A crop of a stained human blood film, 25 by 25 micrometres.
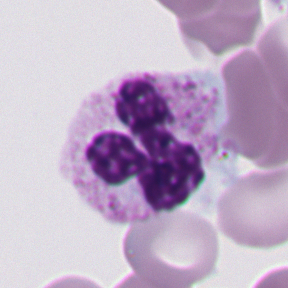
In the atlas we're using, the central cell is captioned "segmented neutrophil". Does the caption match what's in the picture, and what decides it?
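Deciding feature: small pink-violet granules are scattered throughout the cytoplasm.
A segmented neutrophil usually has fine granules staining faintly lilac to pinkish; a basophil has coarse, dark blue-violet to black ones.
The nucleus shows lobes without visible nucleoli, with dark purple, coarsely clumped chromatin.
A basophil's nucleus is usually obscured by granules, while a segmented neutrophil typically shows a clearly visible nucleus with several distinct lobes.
Verdict: segmented neutrophil fits, and basophil does not. Also noted: abundant pale cytoplasm with a faint lilac tint, no vacuoles, and a roughly round outline.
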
